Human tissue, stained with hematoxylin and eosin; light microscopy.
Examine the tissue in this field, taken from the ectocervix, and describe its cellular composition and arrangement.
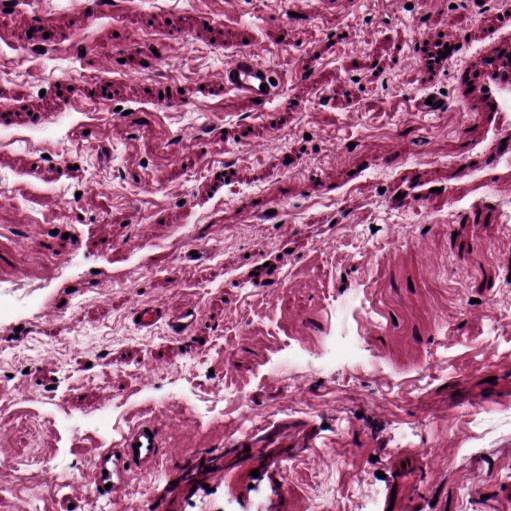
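Loose, wispy, pale pink fibrous stroma between the bundles. Nuclei throughout: small, dark, mostly oval to elongated. No glands or epithelium-lined lumina in the field. No fat cells anywhere.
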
